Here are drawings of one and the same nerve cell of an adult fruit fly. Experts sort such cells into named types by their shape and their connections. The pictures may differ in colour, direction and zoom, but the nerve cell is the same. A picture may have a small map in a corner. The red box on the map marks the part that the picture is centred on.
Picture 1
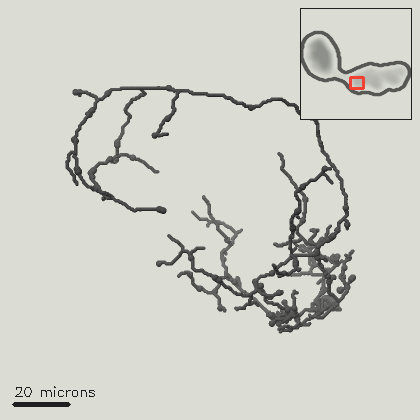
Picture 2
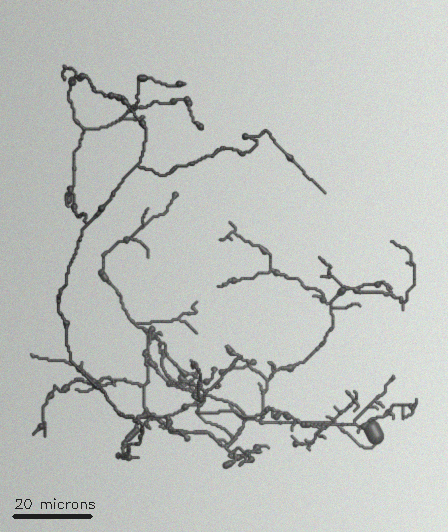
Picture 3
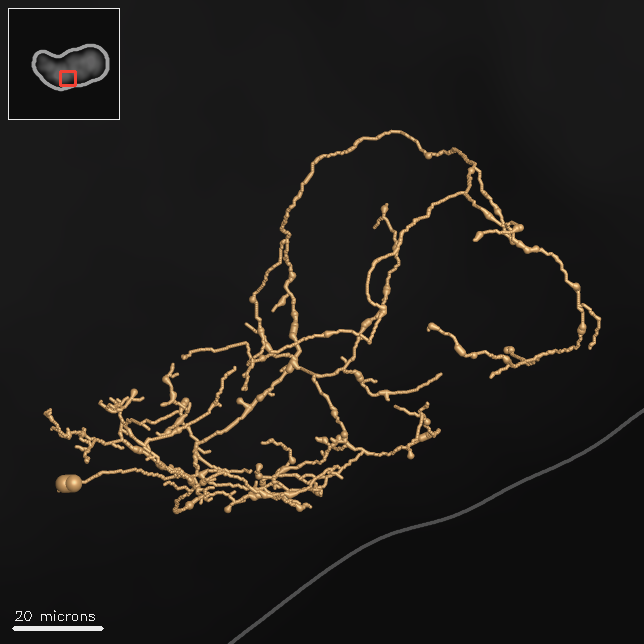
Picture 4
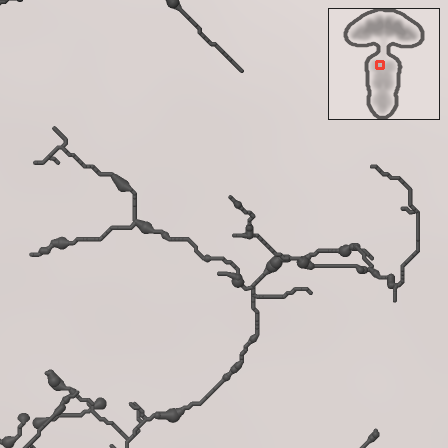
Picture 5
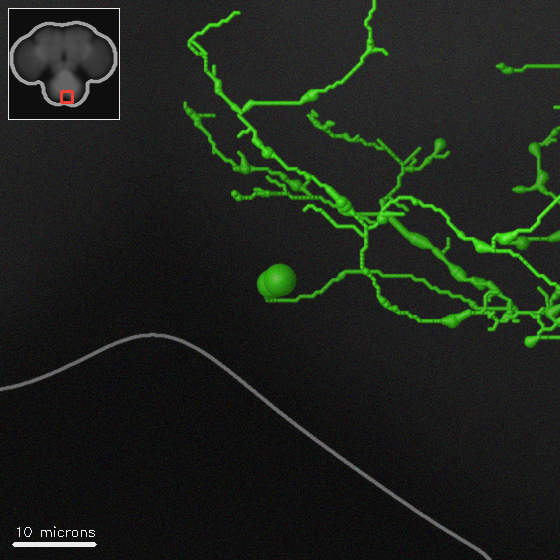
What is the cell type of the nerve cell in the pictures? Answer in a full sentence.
The cell type is IN04B078.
